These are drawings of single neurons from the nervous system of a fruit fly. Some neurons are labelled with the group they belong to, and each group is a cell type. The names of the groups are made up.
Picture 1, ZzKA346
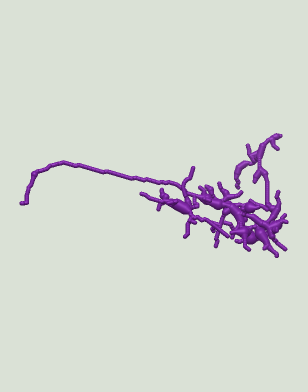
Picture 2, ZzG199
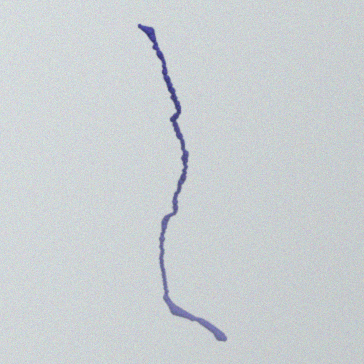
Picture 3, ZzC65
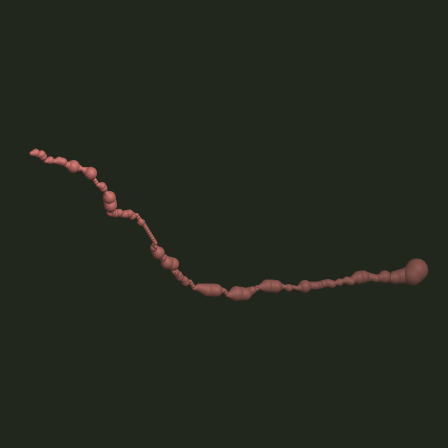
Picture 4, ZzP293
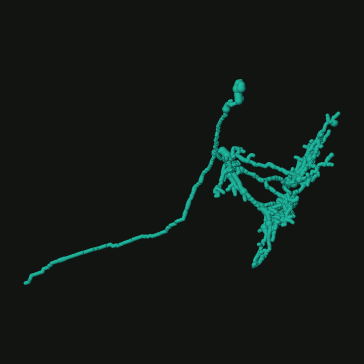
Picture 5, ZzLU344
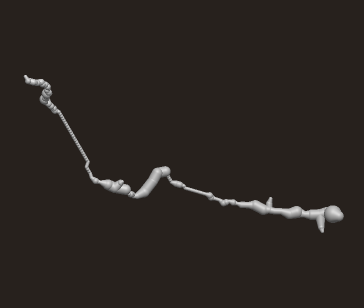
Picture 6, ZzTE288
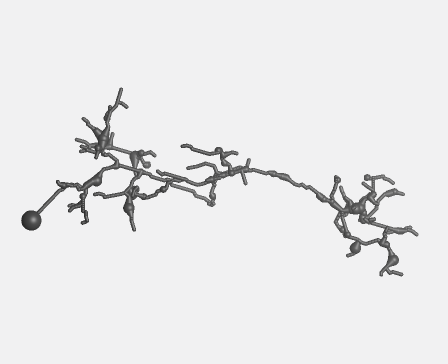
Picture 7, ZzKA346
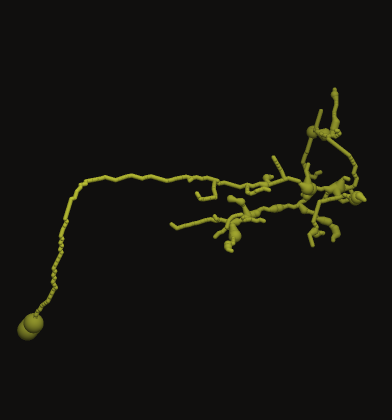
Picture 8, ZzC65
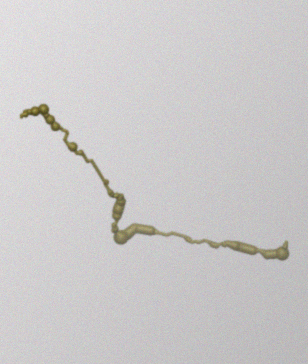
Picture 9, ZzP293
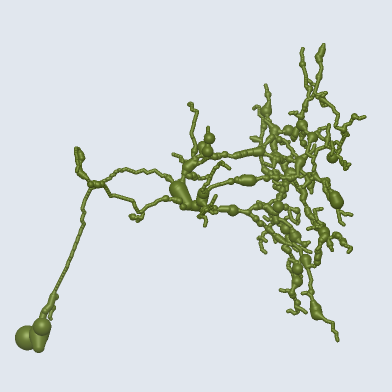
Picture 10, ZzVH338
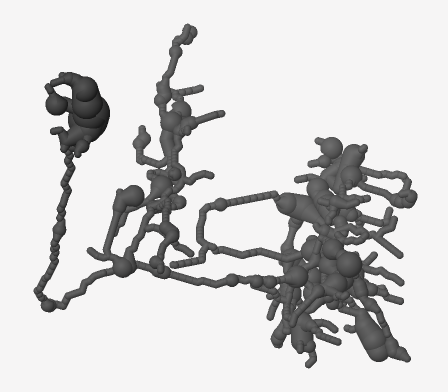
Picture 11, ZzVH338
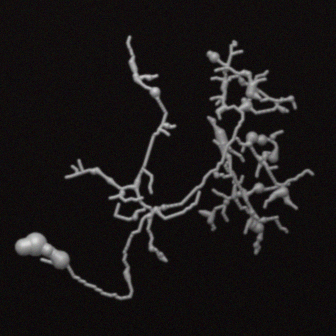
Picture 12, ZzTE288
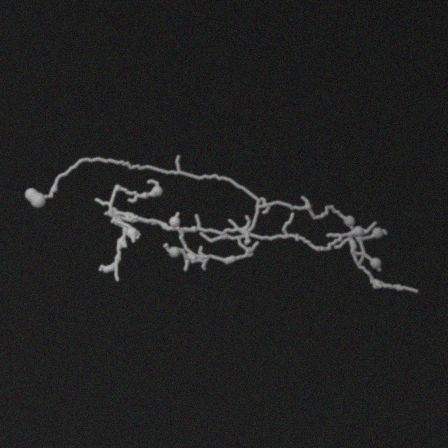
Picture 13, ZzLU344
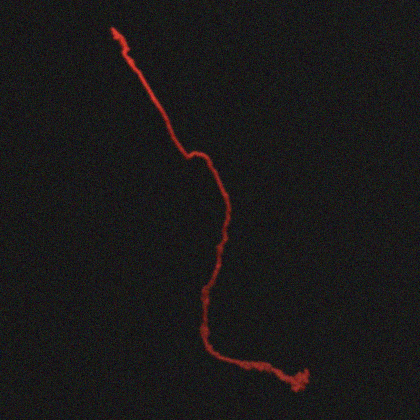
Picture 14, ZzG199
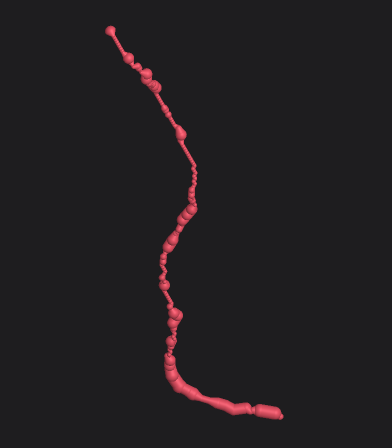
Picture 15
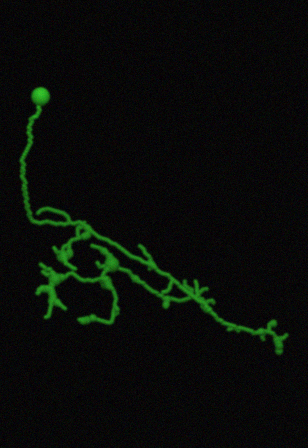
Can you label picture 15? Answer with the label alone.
ZzTE288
